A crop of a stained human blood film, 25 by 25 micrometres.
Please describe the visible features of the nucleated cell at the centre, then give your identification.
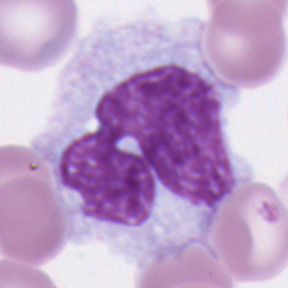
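Let's start at the edge: the outline is irregular, ragged and scalloped. Now the nucleus, deeply folded into two unequal lobes, with the smaller one on the left, and no nucleoli to be seen. The cytoplasm shows only a fine, faint lilac dusting, no coarse granules. This is a monocyte.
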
